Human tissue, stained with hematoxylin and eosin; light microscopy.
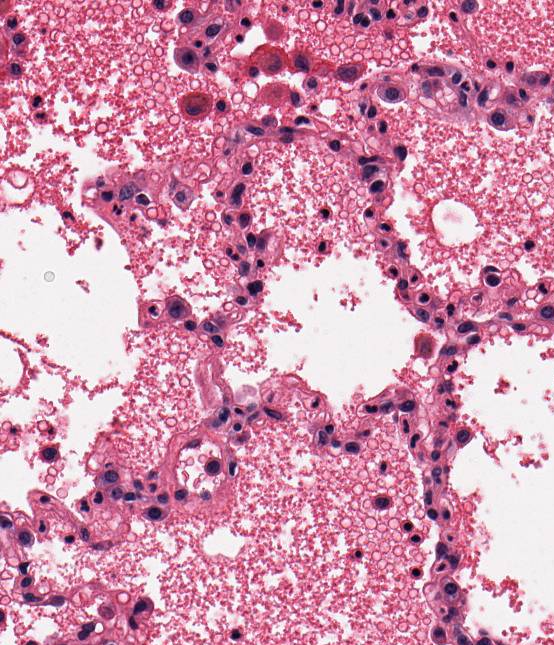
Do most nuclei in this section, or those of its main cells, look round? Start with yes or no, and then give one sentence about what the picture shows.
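Yes. The walls are lined by plump, rounded cells with round dark nuclei.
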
